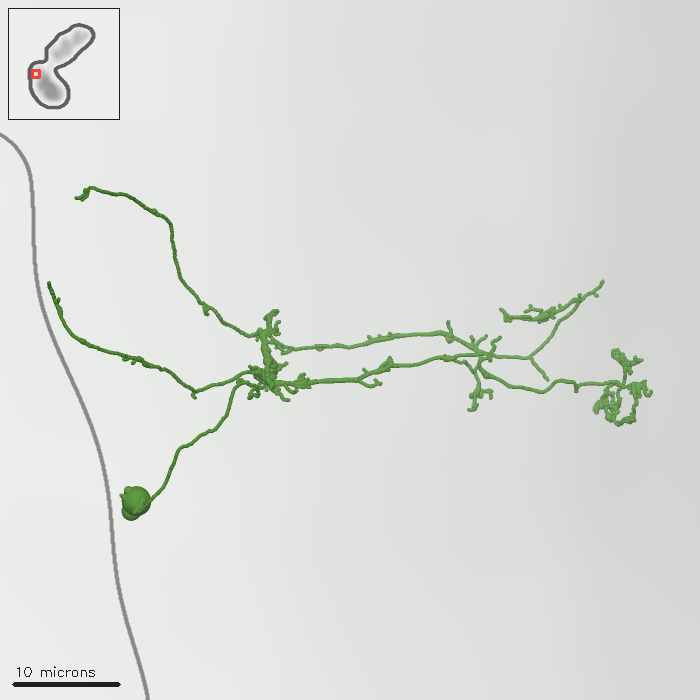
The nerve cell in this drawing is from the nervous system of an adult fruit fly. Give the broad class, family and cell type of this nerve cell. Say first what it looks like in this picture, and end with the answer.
By the scale bar it is about 60 microns wide in this view. Dozens of branch ends can be seen. It is an optic-lobe intrinsic neuron. Its family is Mi. It is of cell type Mi15.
